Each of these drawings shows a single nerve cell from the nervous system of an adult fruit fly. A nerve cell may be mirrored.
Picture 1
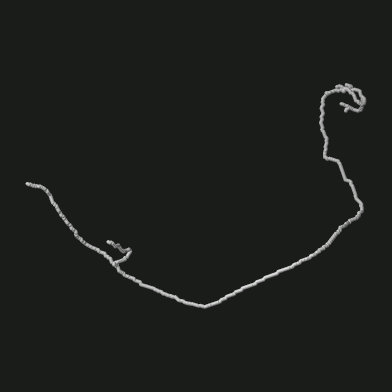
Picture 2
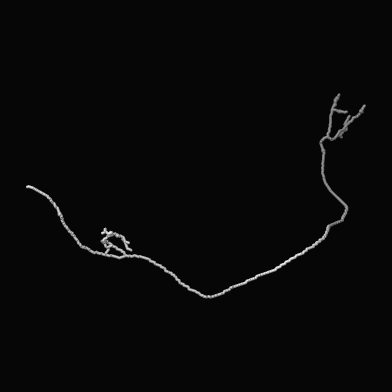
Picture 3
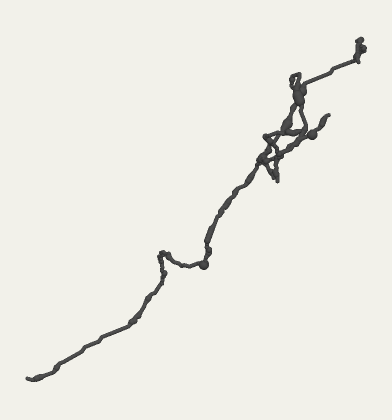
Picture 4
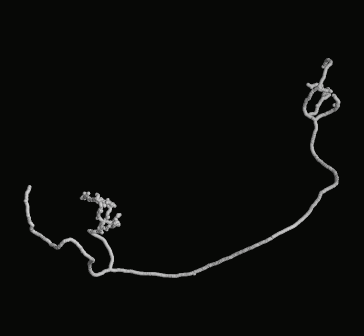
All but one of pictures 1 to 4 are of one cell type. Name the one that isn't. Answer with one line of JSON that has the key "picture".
{"picture": 3}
